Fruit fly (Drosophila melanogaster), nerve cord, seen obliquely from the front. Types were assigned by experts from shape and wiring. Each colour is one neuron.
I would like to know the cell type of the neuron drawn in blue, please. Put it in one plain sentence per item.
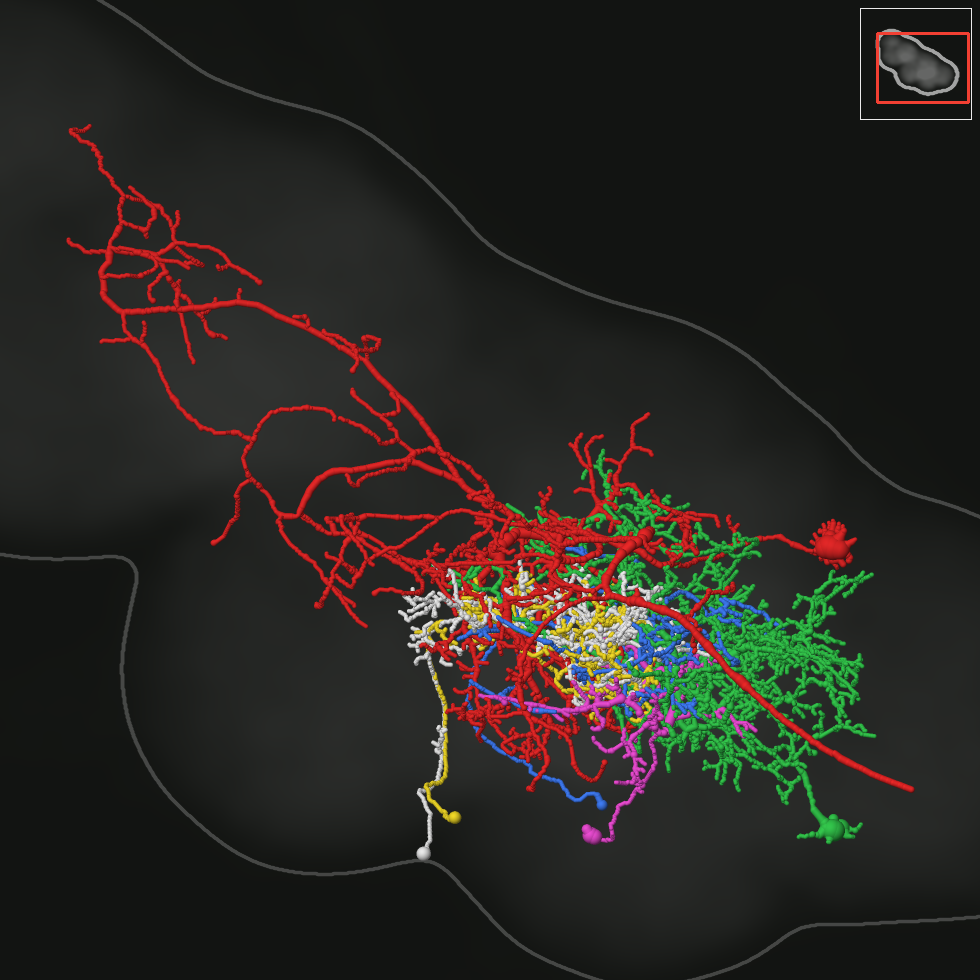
The cell type is IN05B089.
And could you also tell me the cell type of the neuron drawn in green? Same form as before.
The cell type is IN06B021.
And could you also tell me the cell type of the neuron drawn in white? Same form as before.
The cell type is IN05B088.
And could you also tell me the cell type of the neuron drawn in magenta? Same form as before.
The cell type is IN00A060.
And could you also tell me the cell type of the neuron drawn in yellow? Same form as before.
The cell type is IN05B092.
